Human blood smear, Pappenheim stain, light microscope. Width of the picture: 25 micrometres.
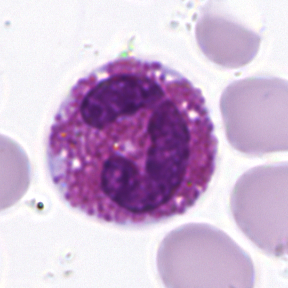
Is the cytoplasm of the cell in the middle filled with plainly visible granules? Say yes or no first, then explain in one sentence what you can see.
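Yes. The cytoplasm is packed with coarse round granules.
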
